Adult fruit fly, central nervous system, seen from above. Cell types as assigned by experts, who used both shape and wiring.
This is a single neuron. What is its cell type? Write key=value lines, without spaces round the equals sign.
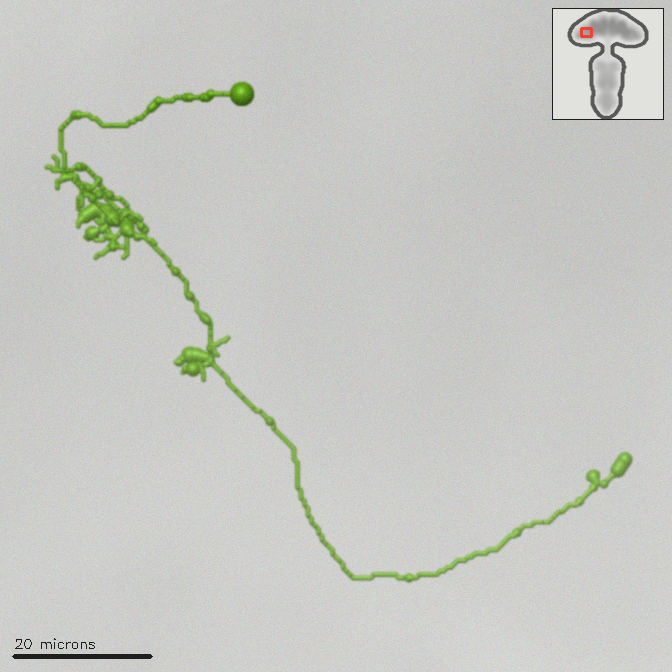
cell_type=Tm20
